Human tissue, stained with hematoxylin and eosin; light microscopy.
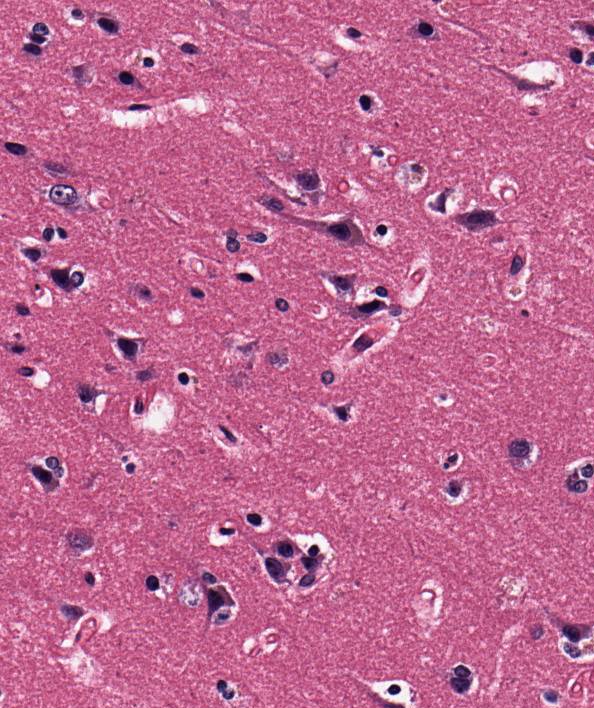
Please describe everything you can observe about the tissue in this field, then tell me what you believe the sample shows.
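Small, round, dark-staining nuclei with little visible cytoplasm, typical of glial cells, lie evenly scattered among the neurons. Many cells sit within clear halos where the tissue has shrunk away from them. No fat cells or muscle fibres appear anywhere. The tissue is cerebral cortex.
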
